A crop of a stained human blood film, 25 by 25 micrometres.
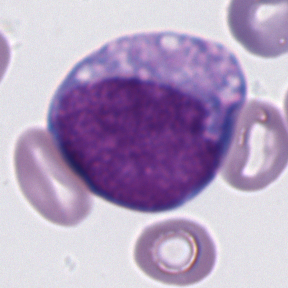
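Promyelocyte, with a nucleus of about 16 by 12 micrometres lying in the lower part of the cell. The chromatin is finely granular and evenly spread, with no coarse clumps. Above the nucleus, the cytoplasm holds fine pinkish-lilac granules along with several small clear spots.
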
